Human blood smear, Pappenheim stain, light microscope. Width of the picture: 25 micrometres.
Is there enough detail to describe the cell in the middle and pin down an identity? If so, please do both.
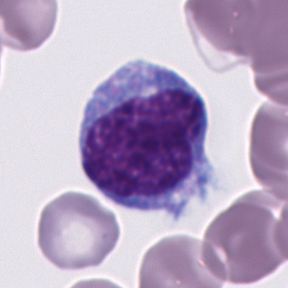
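Broadly rounded in outline, the cell frays at its lower right edge into fine, ragged projections. Its nucleus forms a single rounded-oval mass without lobes, and the cytoplasm lacks distinct coarse granules. This cell is a monocyte.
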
